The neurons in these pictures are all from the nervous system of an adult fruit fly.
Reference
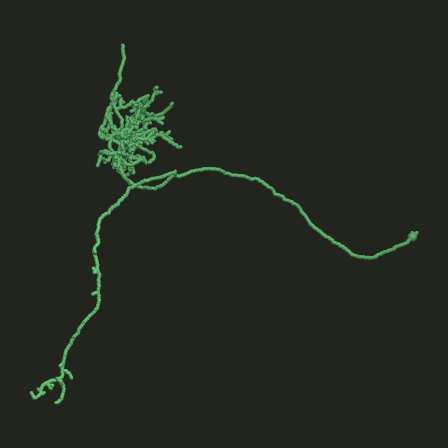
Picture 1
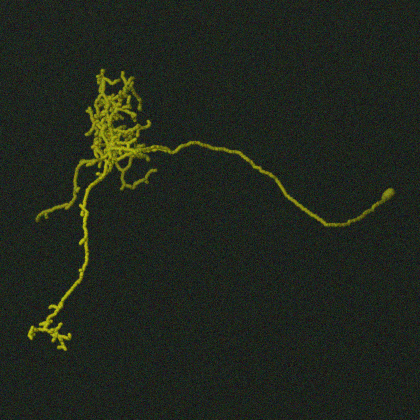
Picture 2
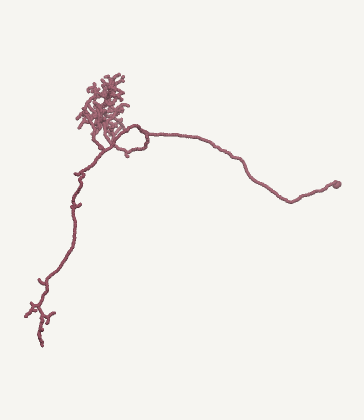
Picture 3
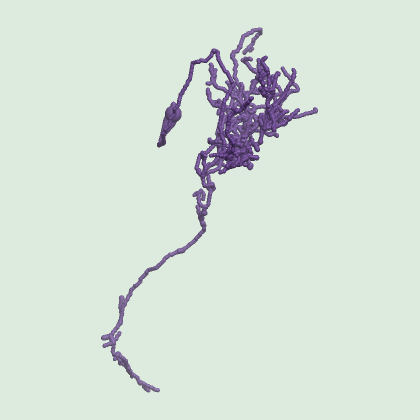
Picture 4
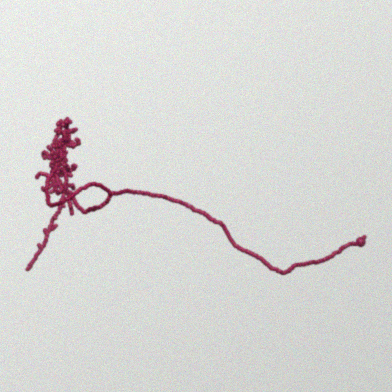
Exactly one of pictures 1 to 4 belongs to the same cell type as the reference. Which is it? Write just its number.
2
